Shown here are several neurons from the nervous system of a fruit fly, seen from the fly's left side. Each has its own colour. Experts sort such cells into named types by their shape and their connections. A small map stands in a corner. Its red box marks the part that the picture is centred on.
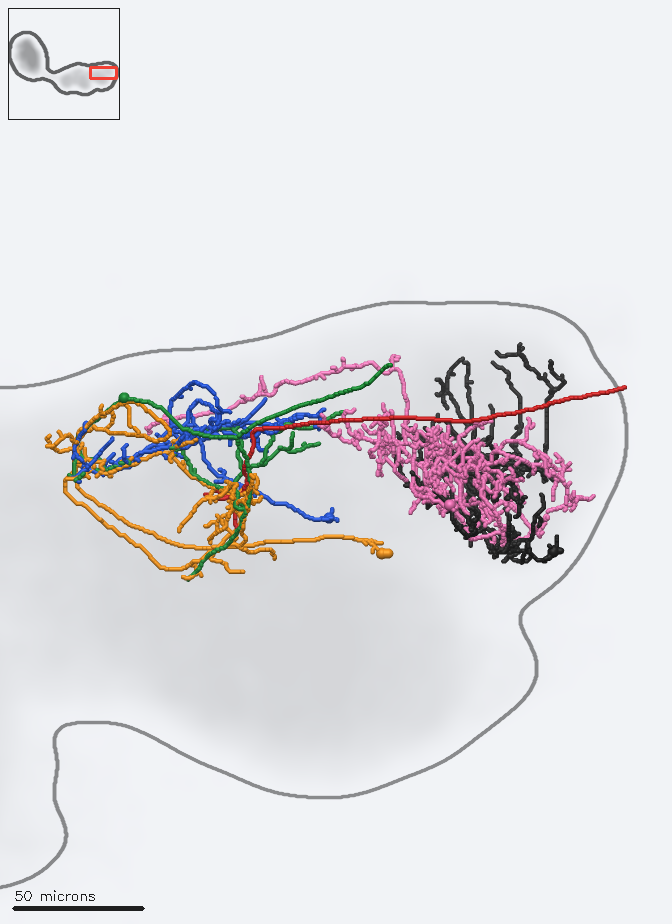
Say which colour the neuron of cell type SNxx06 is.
red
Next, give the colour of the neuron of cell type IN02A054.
orange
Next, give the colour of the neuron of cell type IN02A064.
blue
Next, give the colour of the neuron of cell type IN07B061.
pink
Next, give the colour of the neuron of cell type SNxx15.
green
